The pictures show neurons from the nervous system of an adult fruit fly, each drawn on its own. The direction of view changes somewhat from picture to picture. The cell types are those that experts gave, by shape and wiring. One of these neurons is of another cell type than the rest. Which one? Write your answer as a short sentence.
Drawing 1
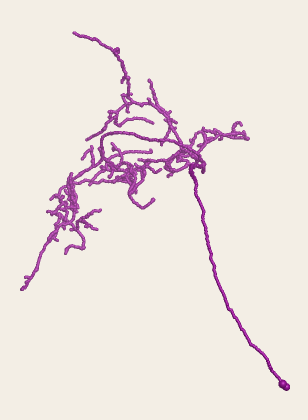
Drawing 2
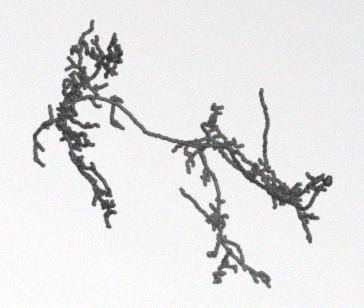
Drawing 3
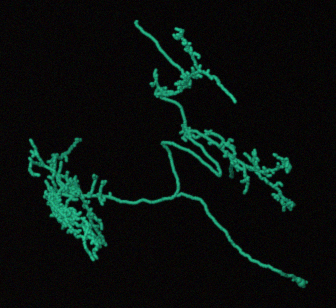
Drawing 1 shows a neuron of another cell type.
